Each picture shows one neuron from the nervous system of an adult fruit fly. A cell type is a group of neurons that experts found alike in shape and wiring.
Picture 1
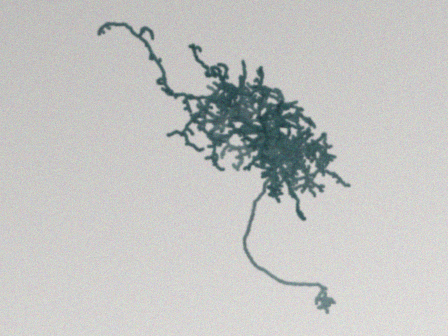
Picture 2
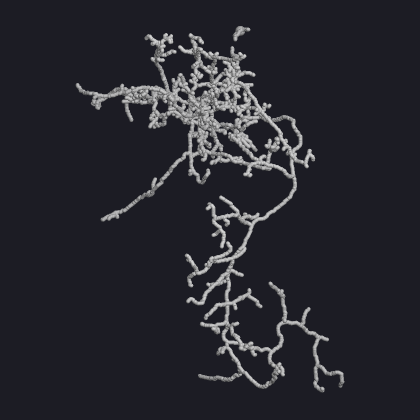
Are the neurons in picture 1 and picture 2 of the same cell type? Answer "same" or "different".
different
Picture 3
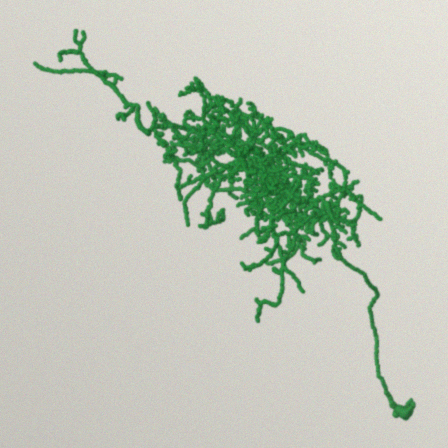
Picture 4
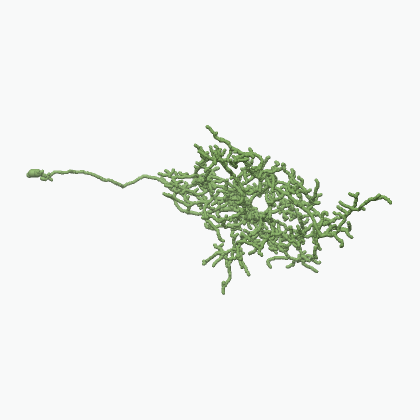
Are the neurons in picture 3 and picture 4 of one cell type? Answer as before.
same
